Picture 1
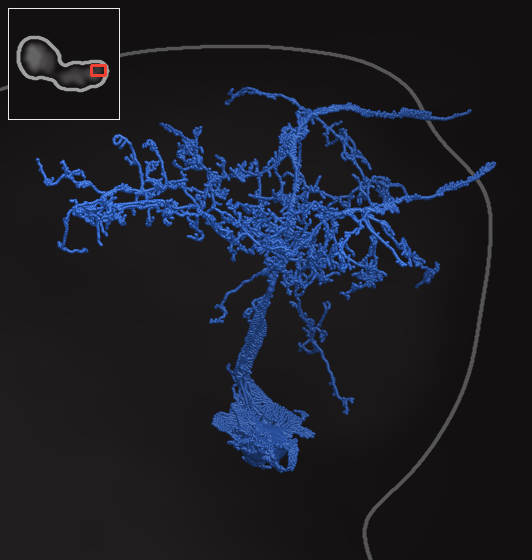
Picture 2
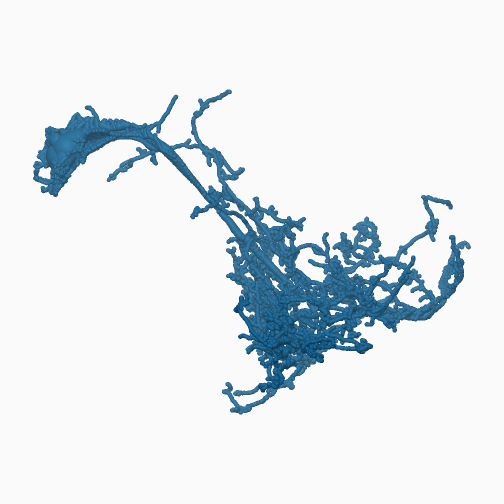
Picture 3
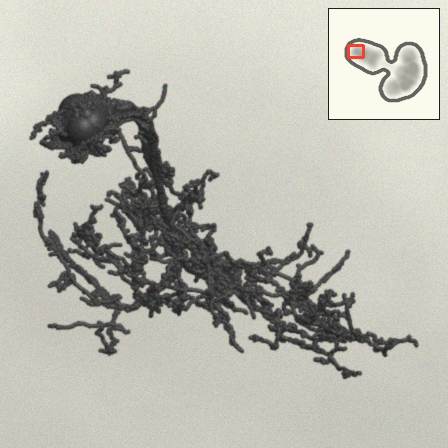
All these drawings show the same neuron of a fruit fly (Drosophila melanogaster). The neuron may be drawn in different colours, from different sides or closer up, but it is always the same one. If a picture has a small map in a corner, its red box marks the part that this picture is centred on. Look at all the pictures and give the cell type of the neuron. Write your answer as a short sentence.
The cell type is EN00B019.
